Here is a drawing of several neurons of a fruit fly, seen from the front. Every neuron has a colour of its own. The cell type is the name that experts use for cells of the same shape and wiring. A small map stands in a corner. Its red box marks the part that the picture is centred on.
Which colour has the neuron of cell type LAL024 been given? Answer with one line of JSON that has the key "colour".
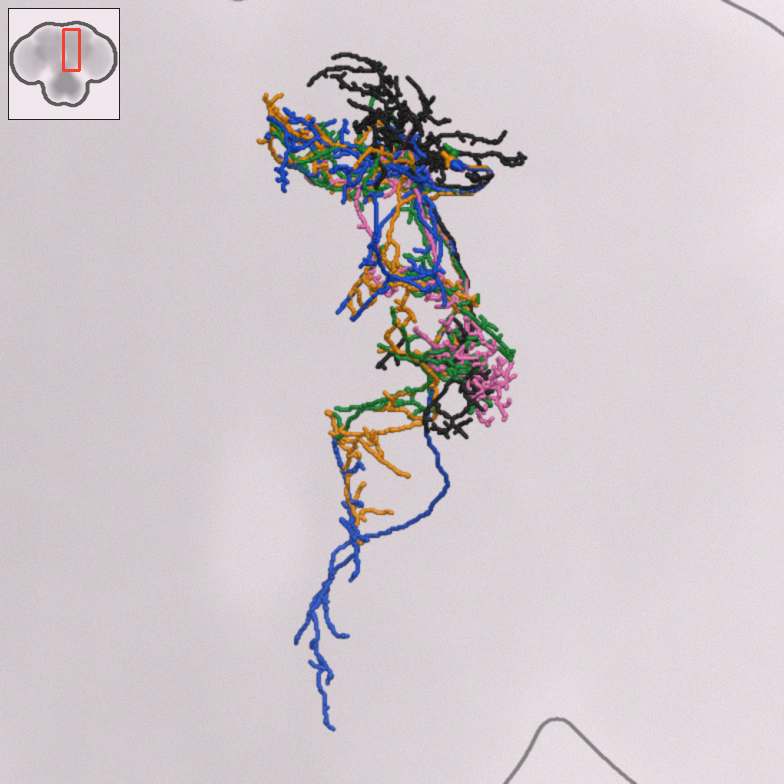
{"colour": "green"}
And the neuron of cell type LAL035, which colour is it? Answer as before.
{"colour": "pink"}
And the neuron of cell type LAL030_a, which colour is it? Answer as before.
{"colour": "black"}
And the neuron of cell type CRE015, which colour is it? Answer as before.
{"colour": "orange"}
